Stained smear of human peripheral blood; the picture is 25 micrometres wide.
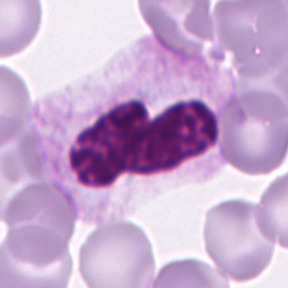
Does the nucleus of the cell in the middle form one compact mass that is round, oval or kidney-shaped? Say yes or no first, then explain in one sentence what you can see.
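No. The nucleus is pinched in at its middle from above and below, giving two lobes side by side.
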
